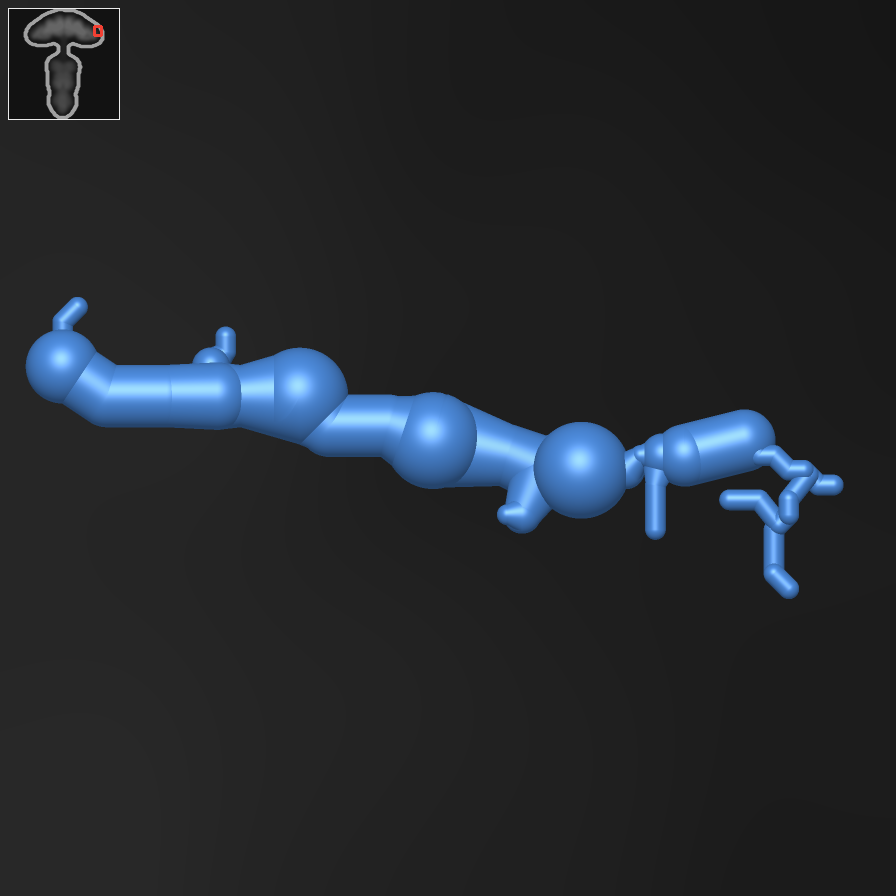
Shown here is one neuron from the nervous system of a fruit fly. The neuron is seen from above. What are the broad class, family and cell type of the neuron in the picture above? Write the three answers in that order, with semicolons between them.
photoreceptor or other optic-lobe sensory neuron; class visual; R1-R6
